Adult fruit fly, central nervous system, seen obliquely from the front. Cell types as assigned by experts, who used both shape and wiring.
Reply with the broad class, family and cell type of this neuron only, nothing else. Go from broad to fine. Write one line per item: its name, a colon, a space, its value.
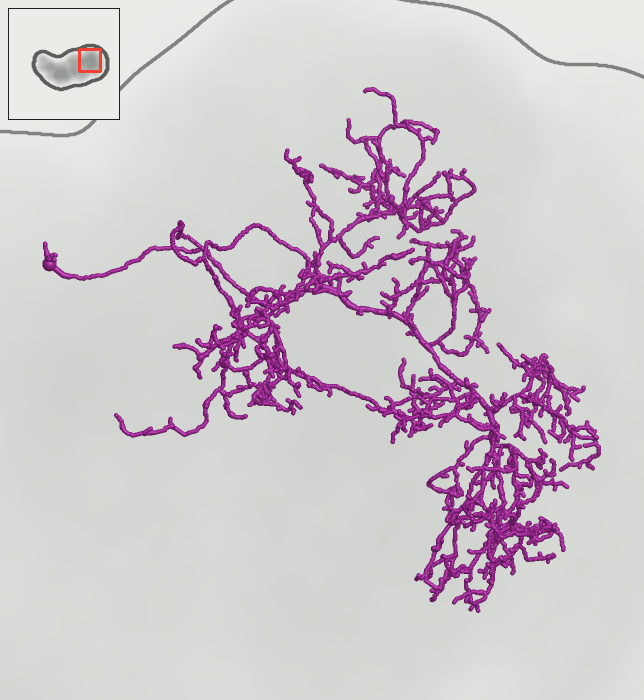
broad class: central-brain intrinsic neuron
family: hemilineage DM4_dorsal
cell type: CL150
